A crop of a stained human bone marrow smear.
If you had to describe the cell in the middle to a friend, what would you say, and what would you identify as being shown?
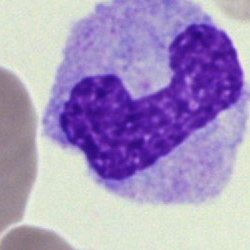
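Start with the edge of the cell: its outline is irregular and slightly fuzzy, not smoothly round. Now look inside at the dark purple chromatin, which is mottled with many small pale spots. Around it, the cytoplasm has a pale greyish-lilac colour, and fine, faint purplish granules are scattered through it. What you are looking at is a band neutrophil.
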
